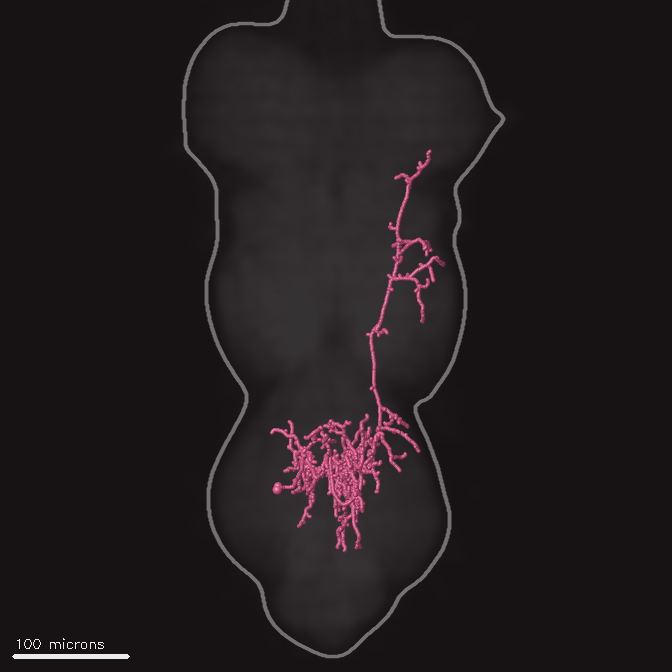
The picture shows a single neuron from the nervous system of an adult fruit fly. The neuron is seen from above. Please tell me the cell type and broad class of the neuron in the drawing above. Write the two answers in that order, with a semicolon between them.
INXXX091; nerve-cord intrinsic neuron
